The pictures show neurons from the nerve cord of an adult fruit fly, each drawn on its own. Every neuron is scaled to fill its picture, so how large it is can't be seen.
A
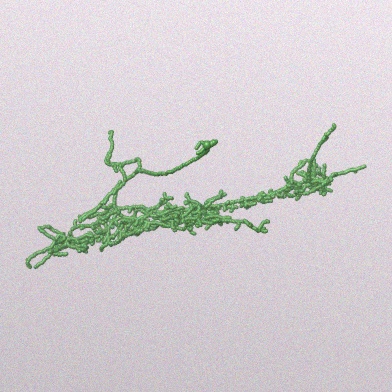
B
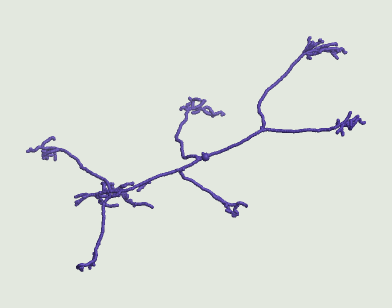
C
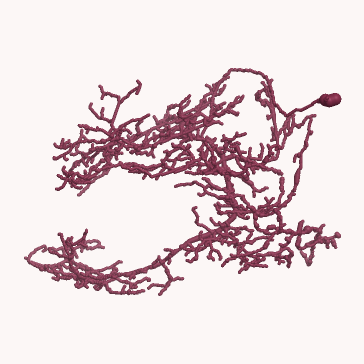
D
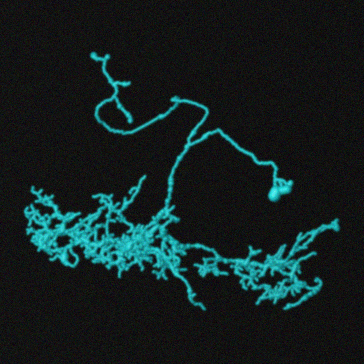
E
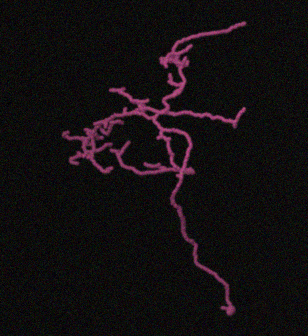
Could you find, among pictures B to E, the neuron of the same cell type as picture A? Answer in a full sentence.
Picture D is of the same cell type.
